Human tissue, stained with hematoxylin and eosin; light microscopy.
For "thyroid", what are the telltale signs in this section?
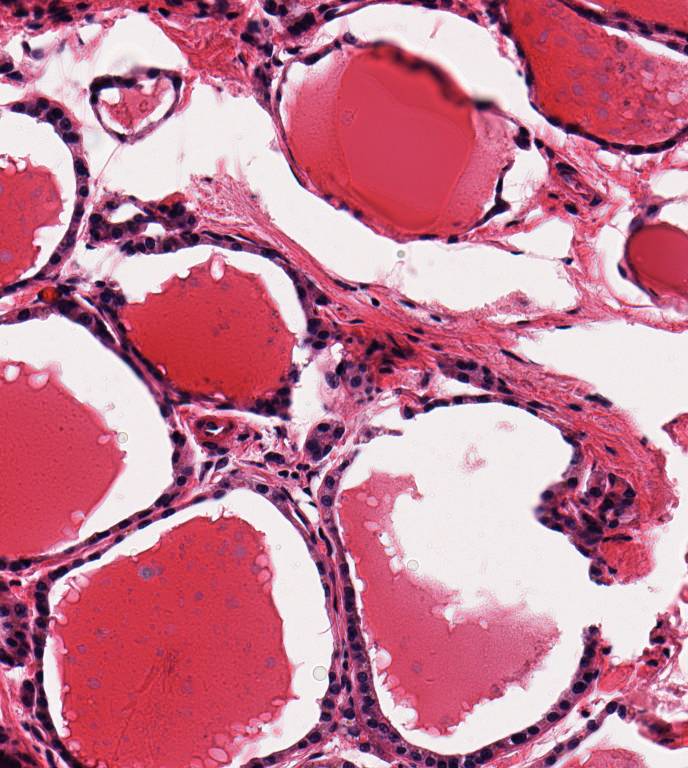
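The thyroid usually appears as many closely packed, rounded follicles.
Closely packed rounded follicles of varying size fill this field, as expected for thyroid.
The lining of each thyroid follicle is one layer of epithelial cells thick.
Each follicle here is lined by a single layer of cells, in keeping with that.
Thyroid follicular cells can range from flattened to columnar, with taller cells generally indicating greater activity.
The lining cells in this field are flattened to low cuboidal, at the lower end of that range. Their nuclei are small, dark, and round to oval. In the large follicle at lower centre, the colloid shows small clear vacuoles along its scalloped edge.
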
